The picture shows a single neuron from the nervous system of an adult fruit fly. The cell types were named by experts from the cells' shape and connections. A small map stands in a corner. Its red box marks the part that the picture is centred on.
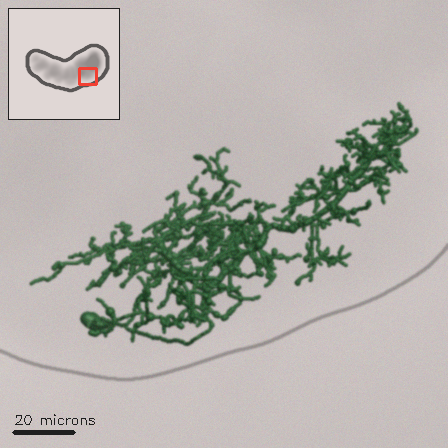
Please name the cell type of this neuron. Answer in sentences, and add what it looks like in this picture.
The cell type is GNG026. It is a central-brain intrinsic neuron. From left to right in the picture it spans about 130 microns. As drawn here it is wider than it is tall.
